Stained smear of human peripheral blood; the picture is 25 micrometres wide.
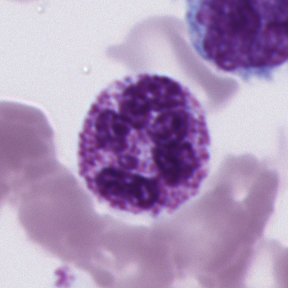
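Segmented neutrophil, the nucleated cell at the centre of this stained smear. Look first at the nucleus: it is divided into several separate lobes set around the middle of the cell. Now notice the cytoplasm, crowded with many coarse purple granules, yet the outlines of the lobes still show through. Between the granules, the cytoplasm is a pale pinkish colour. The cell measures about 12 micrometres across.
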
